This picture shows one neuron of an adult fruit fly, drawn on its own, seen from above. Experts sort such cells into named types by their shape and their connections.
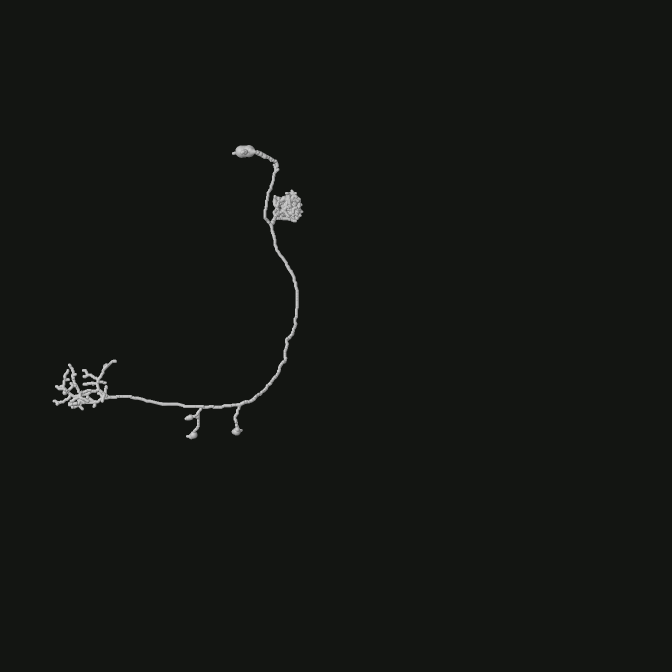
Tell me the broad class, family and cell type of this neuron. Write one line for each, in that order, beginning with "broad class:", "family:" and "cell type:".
broad class: central-brain intrinsic neuron
family: class ALPN
cell type: VM3_adPN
